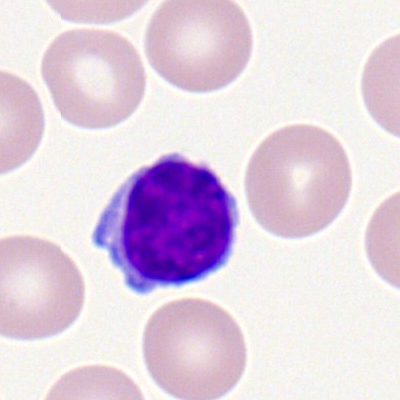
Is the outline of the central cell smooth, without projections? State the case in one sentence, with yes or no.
No, by its outline the cell is rough, not smooth and even.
